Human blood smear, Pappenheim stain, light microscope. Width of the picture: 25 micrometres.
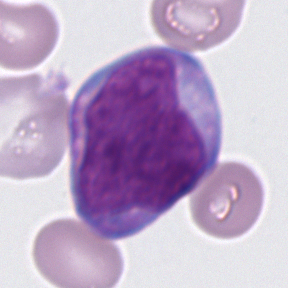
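Atypical promyelocyte, the cell in the middle of this stained peripheral blood smear. Taking the points in order, the cell measures about 18 by 14 micrometres and its outline is irregular and somewhat angular rather than round. The nucleus, filling about 70% of the cell's area, has an irregular outline with folds and indentations. Its chromatin is finely granular and fairly even, with no coarse dark clumps. Last, the rim of cytoplasm is widest on the right side of the cell and narrow on the left.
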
